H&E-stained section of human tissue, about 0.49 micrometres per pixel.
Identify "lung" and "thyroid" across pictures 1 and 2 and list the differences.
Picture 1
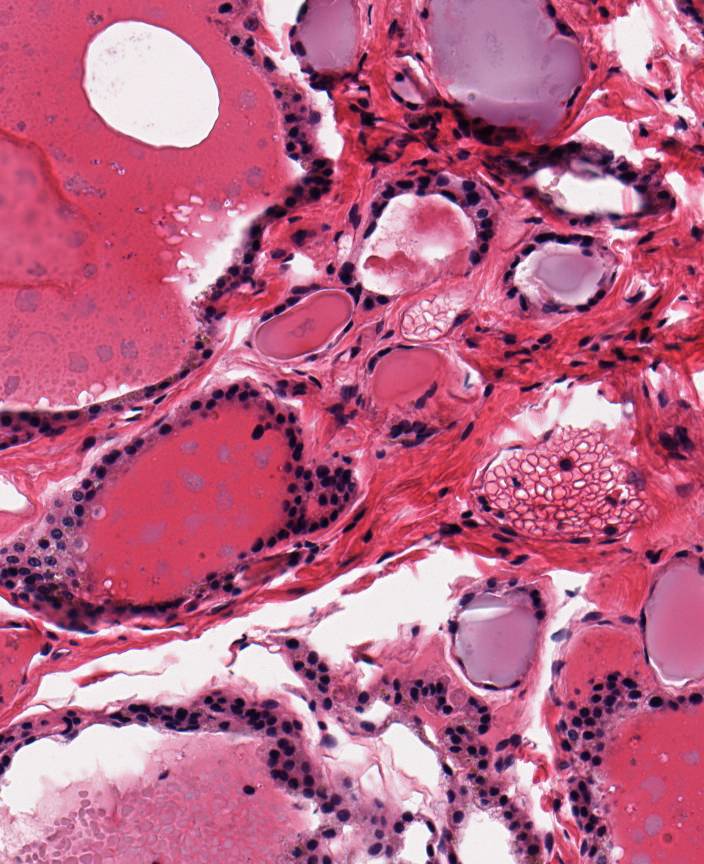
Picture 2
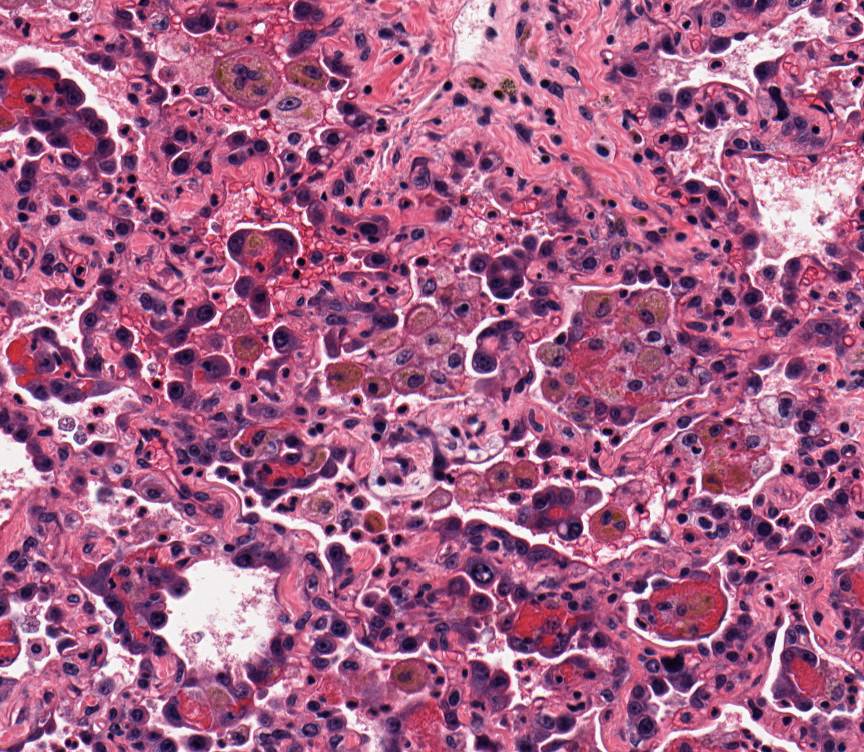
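Picture 1 is thyroid; picture 2 is lung. Picture 1 is built of rounded follicles of widely varying size, the largest at the left and smaller ones clustered centrally. Right of centre, one follicle holds colloid broken up into a honeycomb of many small clear bubbles.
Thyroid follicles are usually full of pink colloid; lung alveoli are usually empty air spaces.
Their lining is a single layer of flattened to cuboidal cells with small, dark, round nuclei.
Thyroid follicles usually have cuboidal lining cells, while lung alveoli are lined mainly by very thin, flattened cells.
In picture 2, clusters of large rounded cells with abundant cytoplasm holding golden-brown granular pigment lie inside the spaces, densest right of centre and in the upper centre. Several spaces are filled with bright red material, at the left edge and in the lower right. Bundles of pink, wavy collagen run diagonally through the upper centre towards the upper right. Many small, dark, round nuclei are scattered through the partitions between the spaces.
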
